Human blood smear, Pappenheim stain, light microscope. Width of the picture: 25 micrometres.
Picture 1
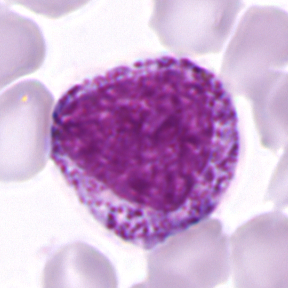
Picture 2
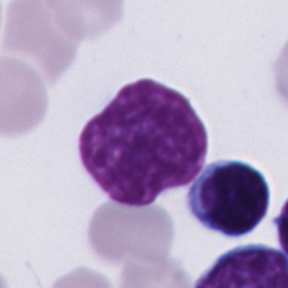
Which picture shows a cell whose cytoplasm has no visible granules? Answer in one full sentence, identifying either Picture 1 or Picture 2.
Picture 2 has the cell with no visible granules in its cytoplasm.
